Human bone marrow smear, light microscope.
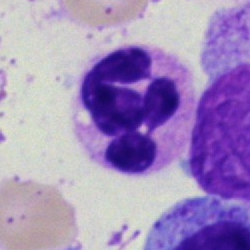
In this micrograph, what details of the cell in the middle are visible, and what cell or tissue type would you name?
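Four separate lobes make up the nucleus of this cell, and its chromatin is dense, dark purple and clumped. The cytoplasm is pale pink-lilac. At the left edge of the nucleus, a small clear spot sits in the cytoplasm. This cell is a segmented neutrophil.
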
